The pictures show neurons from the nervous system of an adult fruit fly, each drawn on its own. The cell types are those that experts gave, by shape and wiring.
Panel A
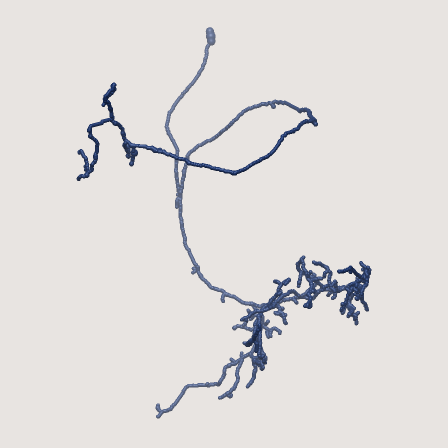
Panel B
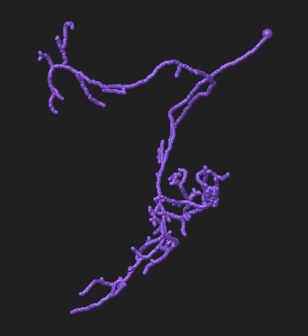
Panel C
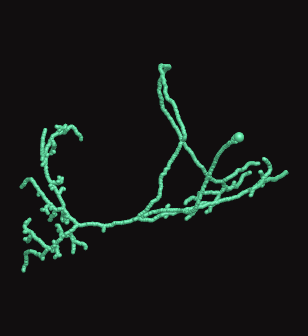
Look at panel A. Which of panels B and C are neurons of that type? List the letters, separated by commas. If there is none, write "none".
B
